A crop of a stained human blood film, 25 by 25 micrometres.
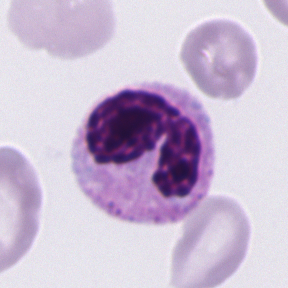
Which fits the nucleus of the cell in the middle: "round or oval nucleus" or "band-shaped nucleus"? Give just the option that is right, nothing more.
Band-shaped nucleus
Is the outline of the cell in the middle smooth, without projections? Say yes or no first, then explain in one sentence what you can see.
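Yes. The cell outline is round with a smooth edge.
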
